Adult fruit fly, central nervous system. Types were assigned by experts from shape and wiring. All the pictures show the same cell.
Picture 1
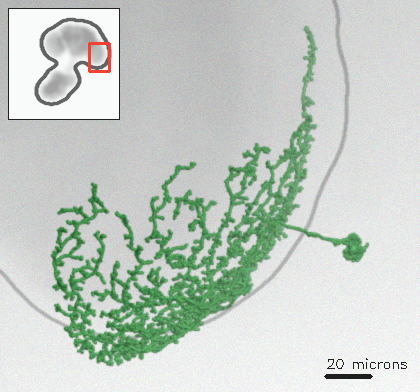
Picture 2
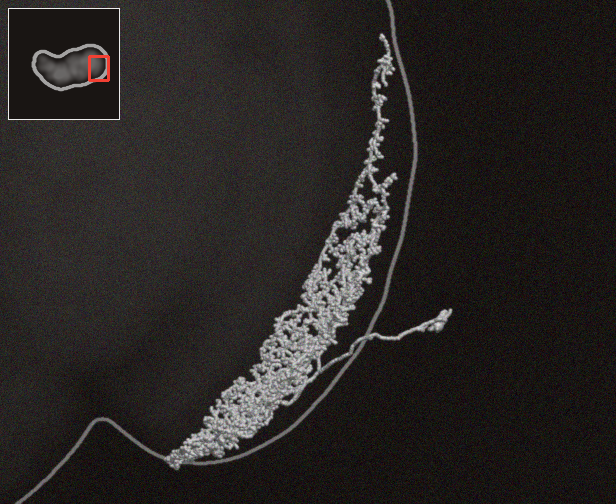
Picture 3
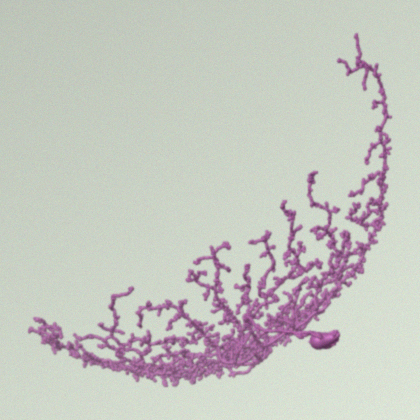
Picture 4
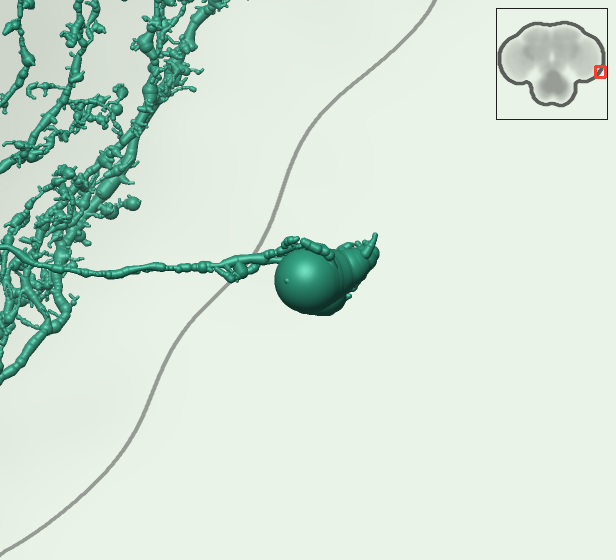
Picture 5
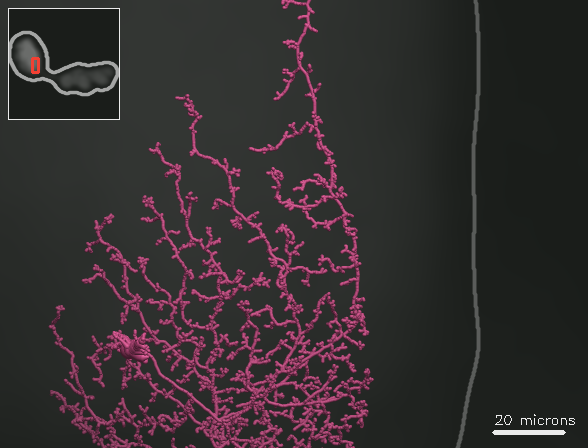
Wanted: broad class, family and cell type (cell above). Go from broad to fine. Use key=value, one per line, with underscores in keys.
broad_class=optic-lobe intrinsic neuron
family=Dm
cell_type=Dm19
